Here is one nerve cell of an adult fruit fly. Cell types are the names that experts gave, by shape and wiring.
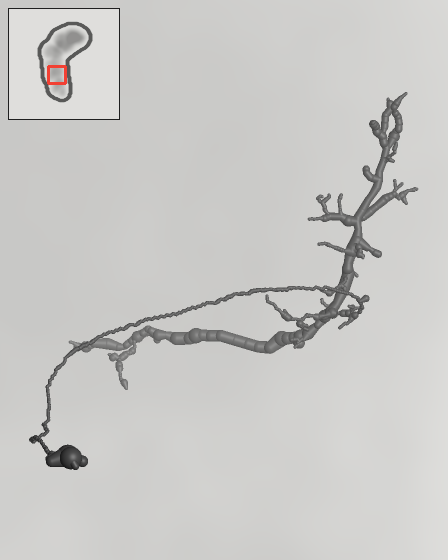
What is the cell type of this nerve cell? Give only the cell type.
IN06A022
